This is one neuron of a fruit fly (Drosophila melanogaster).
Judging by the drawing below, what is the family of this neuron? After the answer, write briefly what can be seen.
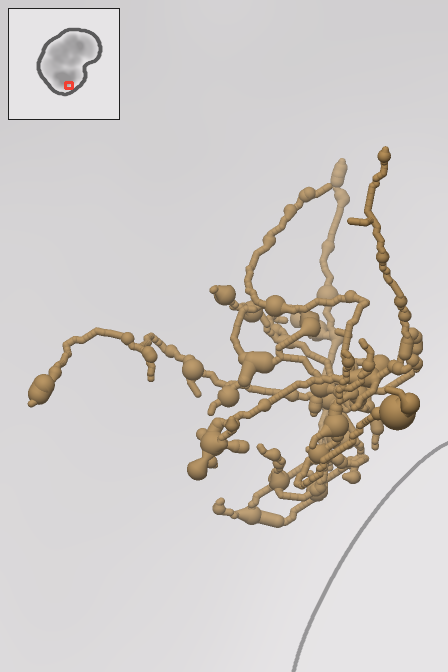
Its family is hemilineage 01B. This is a nerve-cord intrinsic neuron. Its cell body lies on the right of the picture. As drawn here it is about as wide as it is tall.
